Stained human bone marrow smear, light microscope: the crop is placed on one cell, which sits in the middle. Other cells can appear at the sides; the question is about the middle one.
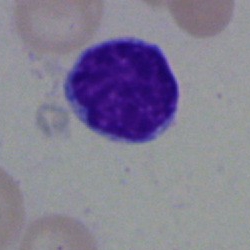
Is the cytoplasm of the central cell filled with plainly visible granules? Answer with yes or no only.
No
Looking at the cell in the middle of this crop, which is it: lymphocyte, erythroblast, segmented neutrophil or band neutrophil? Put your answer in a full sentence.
In short, the cell at the center is a lymphocyte.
